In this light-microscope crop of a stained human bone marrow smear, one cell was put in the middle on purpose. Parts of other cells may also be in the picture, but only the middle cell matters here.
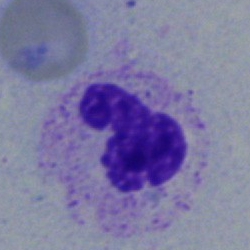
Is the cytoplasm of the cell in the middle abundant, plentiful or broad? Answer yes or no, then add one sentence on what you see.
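Yes. The cytoplasm is abundant and very pale, close to the background colour.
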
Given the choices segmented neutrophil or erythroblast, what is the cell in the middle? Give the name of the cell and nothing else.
segmented neutrophil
